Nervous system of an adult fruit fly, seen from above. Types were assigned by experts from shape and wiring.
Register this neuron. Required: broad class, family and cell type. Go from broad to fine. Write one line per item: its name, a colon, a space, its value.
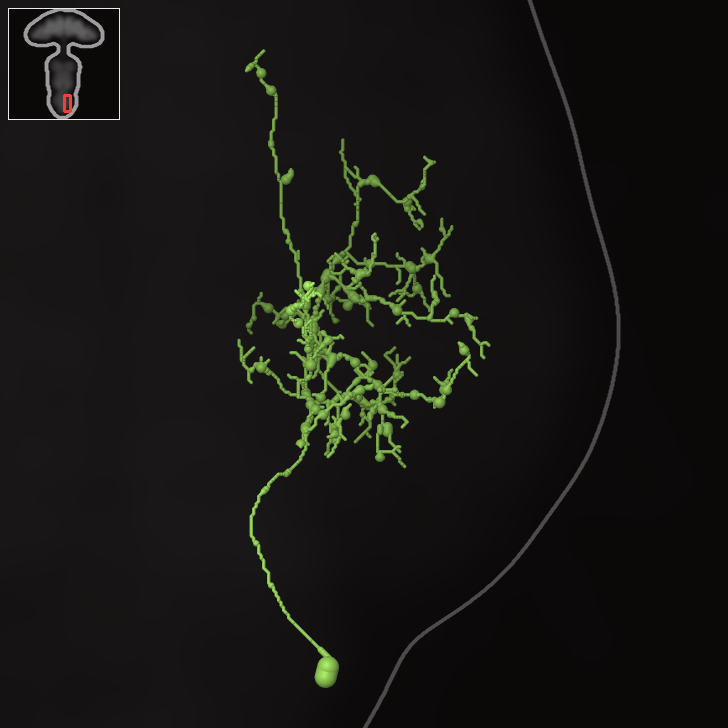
broad class: nerve-cord intrinsic neuron
family: hemilineage 20A.22A
cell type: IN20A.22A066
